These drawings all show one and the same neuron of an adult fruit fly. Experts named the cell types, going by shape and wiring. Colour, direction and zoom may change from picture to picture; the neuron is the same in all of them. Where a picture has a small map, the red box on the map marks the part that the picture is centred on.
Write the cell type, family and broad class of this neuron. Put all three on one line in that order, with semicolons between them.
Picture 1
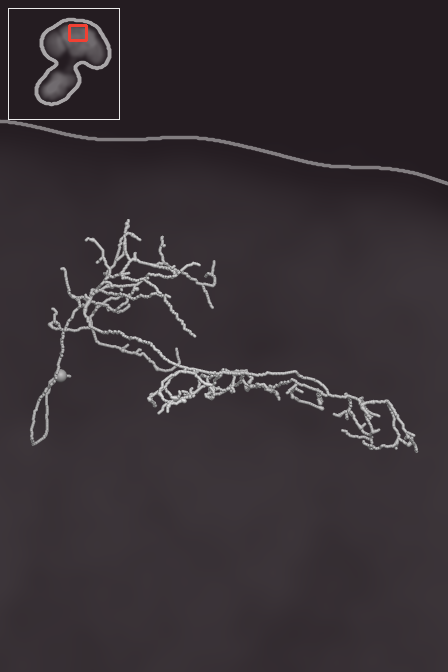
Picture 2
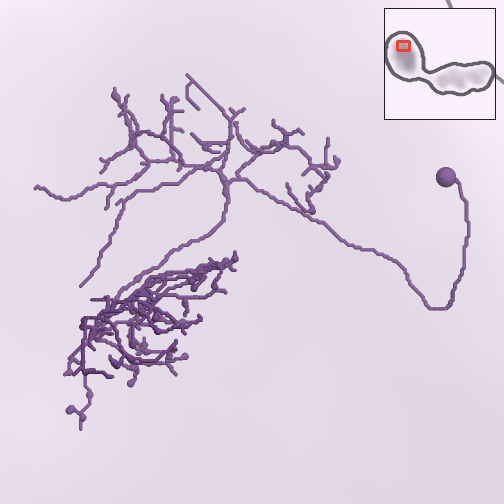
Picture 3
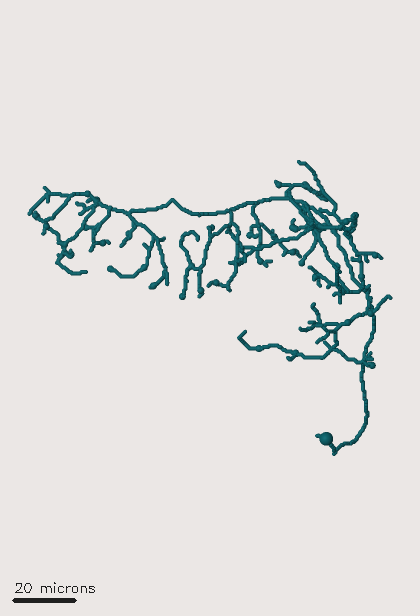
FB7C; hemilineage SIPp1; central-brain intrinsic neuron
